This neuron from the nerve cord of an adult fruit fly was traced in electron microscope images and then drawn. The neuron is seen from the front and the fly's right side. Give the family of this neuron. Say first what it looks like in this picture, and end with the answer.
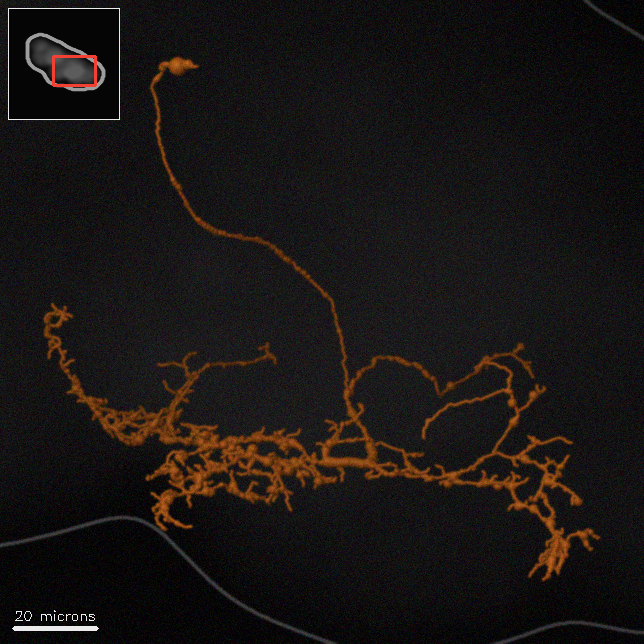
From left to right in the picture it spans about 140 microns. As drawn here it is about as wide as it is tall. This is a nerve-cord intrinsic neuron. Its family is hemilineage 23B.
